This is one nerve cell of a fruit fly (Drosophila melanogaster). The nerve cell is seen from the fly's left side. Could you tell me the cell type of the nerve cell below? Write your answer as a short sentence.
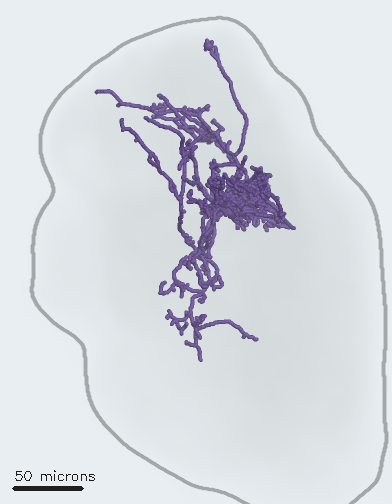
The cell type is CL249.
